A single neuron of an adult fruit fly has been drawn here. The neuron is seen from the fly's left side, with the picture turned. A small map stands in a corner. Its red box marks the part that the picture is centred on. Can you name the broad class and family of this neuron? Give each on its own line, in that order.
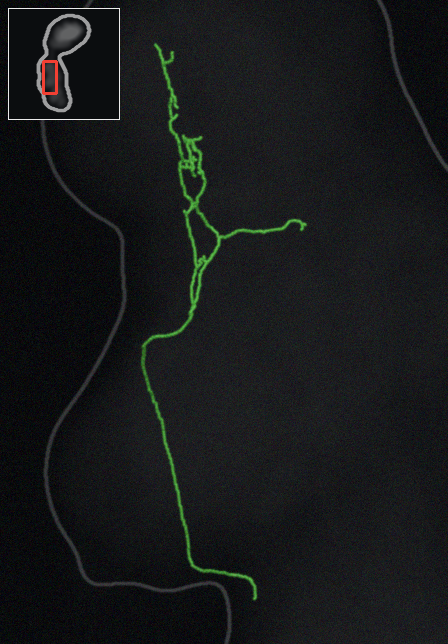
sensory neuron entering the nerve cord
class mechanosensory tactile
